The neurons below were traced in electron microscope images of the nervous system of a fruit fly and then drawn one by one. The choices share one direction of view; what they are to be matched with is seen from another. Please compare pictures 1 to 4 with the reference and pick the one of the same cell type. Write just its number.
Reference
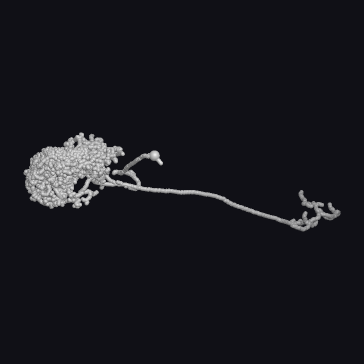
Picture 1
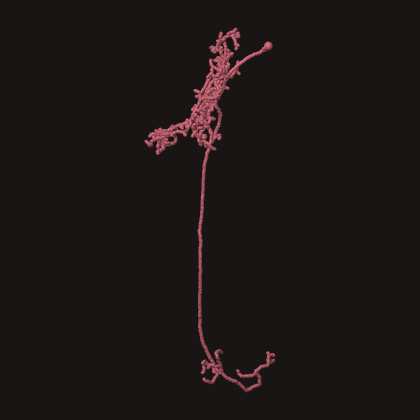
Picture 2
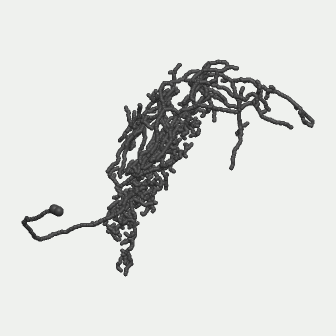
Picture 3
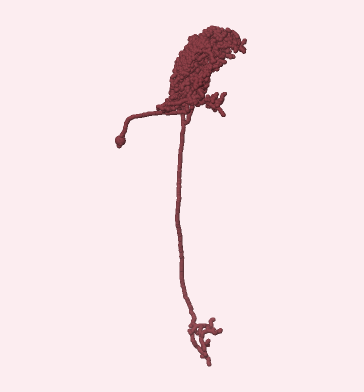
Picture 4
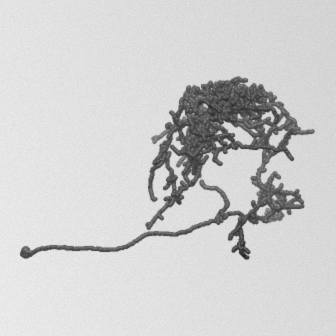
3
